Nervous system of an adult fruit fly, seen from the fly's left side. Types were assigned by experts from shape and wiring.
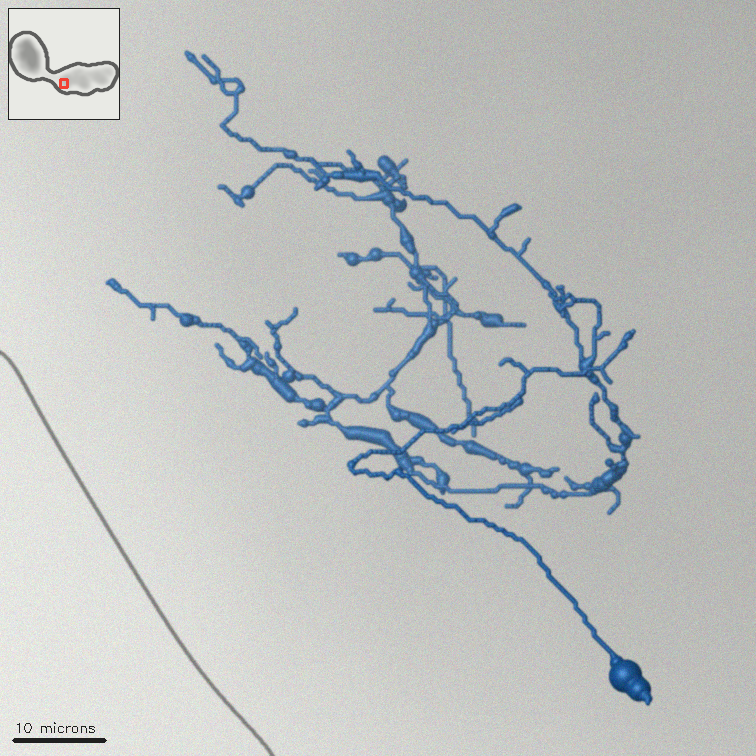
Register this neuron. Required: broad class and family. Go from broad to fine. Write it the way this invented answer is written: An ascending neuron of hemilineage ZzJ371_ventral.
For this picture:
A nerve-cord intrinsic neuron of hemilineage 14A.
